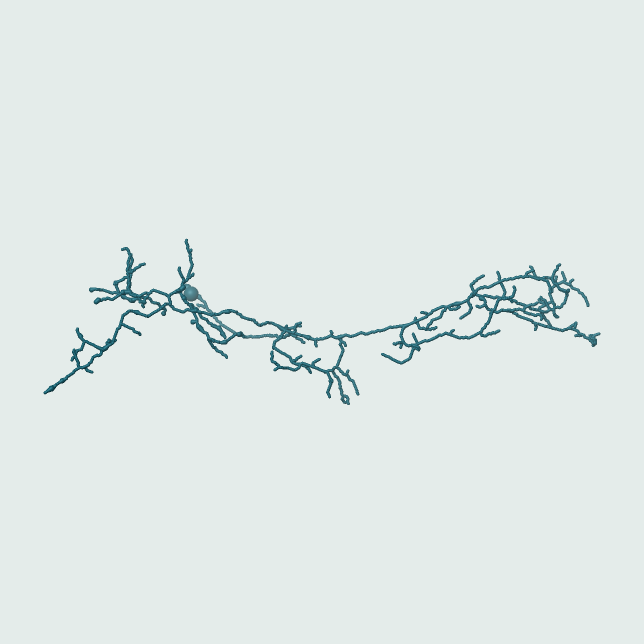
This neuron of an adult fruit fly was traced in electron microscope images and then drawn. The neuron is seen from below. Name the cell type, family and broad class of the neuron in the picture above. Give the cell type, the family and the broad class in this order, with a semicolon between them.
CB1603; hemilineage SMPp&v1_posterior; central-brain intrinsic neuron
